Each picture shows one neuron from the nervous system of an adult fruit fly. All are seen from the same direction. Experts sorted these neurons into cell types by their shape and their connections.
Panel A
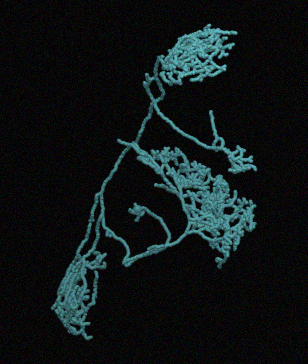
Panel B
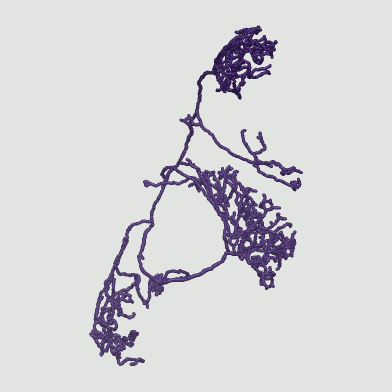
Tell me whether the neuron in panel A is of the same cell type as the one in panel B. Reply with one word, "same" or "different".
same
